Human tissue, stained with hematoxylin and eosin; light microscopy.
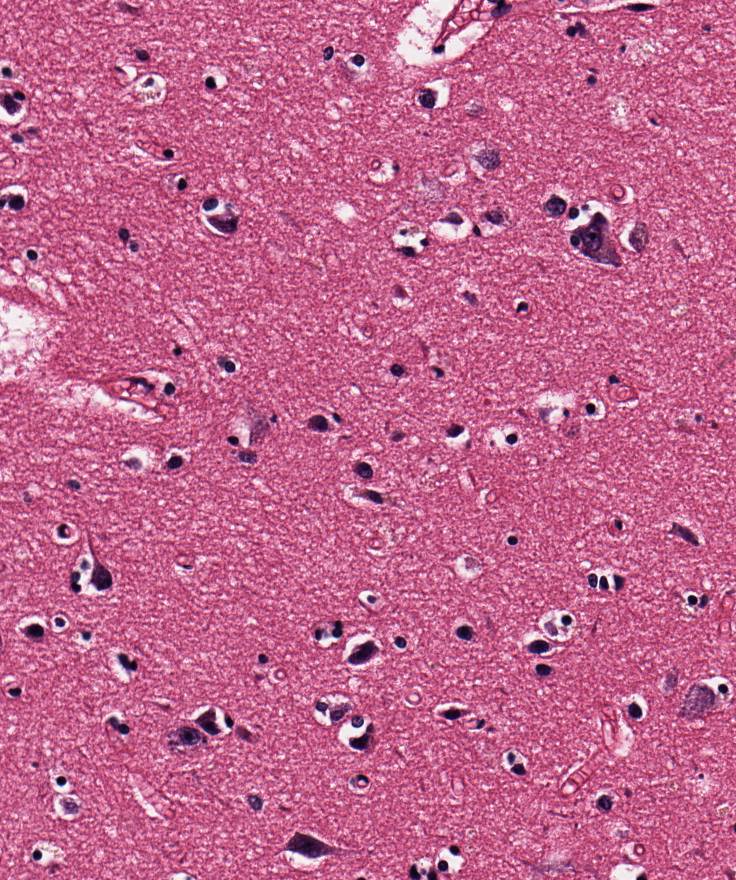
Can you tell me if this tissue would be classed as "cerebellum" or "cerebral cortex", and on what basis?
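This tissue is cerebral cortex. A fine, evenly granular pink background fills the whole field, with cells scattered singly through it and not grouped into glands or layers. Most of these cells are small, with round, dark purple nuclei and little visible cytoplasm. Small thin-walled vessels lie near the top centre and on the left.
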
